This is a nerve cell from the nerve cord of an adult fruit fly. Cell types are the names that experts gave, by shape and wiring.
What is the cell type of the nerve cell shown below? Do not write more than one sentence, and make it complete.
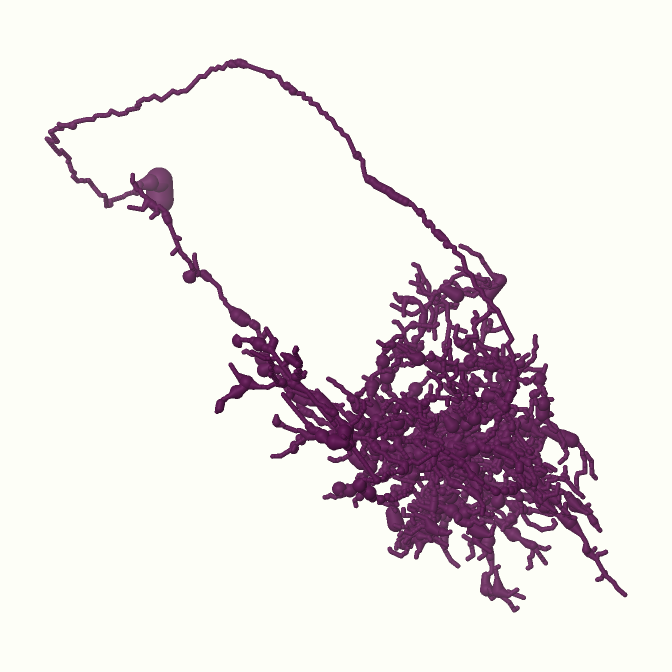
This nerve cell is included in the cell type INXXX381.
